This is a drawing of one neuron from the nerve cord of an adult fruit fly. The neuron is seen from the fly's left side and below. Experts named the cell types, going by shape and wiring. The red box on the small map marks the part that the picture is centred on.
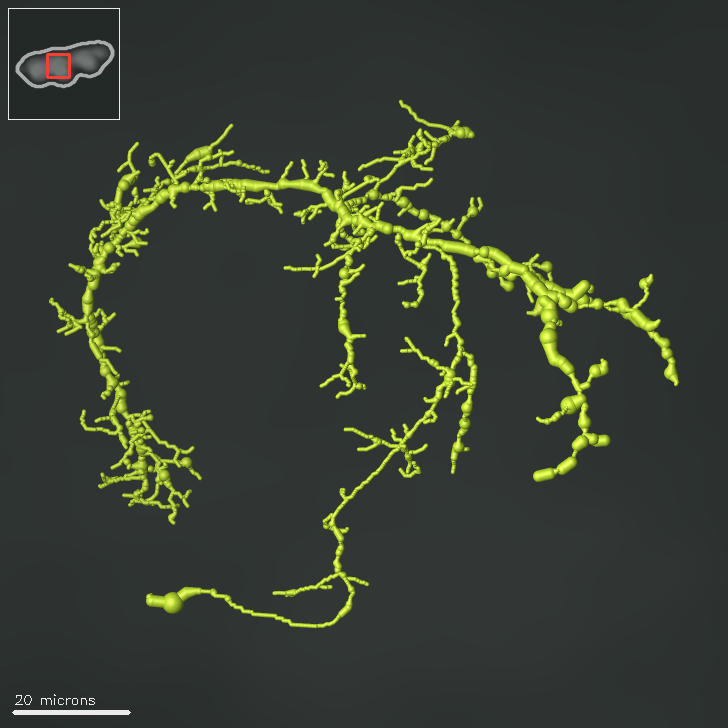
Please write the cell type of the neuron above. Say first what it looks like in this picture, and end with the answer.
From left to right in the picture it spans about 110 microns. The picture shows more than a hundred branch ends. This is a nerve-cord intrinsic neuron. It is of cell type IN13A034.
